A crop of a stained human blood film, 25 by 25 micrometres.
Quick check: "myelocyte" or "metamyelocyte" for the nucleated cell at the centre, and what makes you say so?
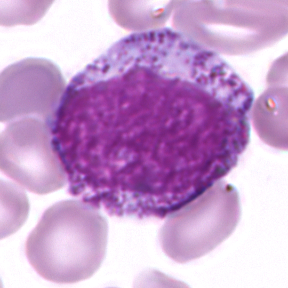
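This is a myelocyte. Its chromatin is finely stranded and fairly even, with no dense dark clumps.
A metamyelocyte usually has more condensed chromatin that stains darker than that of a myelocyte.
Coarse dark purple granules lie scattered through pale lilac-grey cytoplasm, most crowded along the outer edge of the cell.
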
